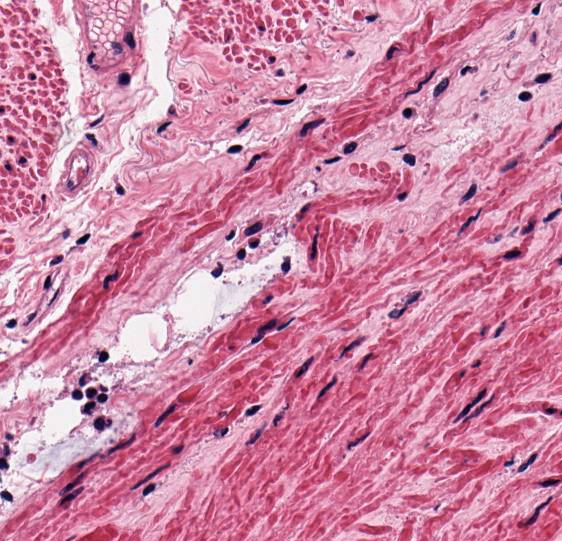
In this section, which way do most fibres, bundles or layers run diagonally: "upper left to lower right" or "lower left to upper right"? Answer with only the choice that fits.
Lower left to upper right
